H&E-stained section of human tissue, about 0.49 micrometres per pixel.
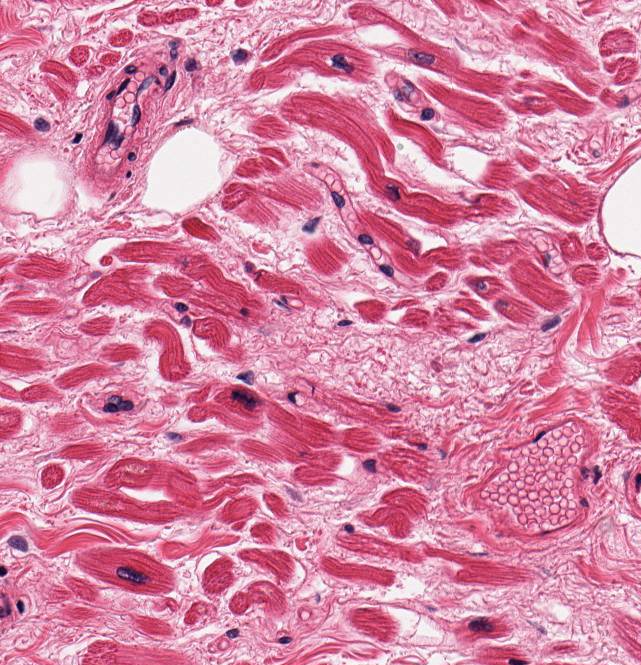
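Atrial appendage of the heart. Short eosinophilic muscle fibres spread across the whole field in loosely separated groups. Muscle nuclei are dark, oval and central in the fibres, as in a fibre at the lower left. Pale pink, loose, finely fibrillar connective tissue lies between fibres, widest in a central band. At lower right, a thin pink sheath encloses a rounded cluster of many small empty circular profiles.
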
